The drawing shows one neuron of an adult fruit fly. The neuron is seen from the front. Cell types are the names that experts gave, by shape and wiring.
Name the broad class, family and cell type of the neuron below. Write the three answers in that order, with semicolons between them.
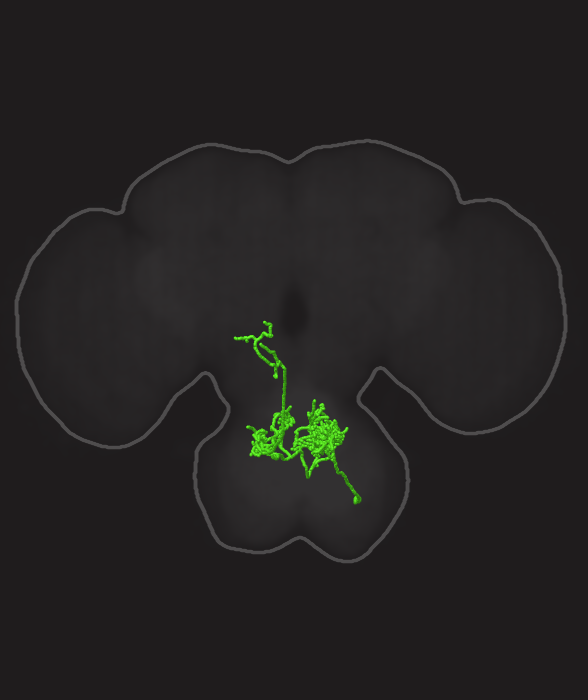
ascending neuron; hemilineage 07B; AN07B032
